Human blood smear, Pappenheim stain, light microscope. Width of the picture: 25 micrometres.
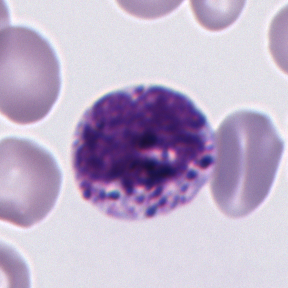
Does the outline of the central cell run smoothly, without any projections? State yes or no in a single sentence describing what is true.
Yes, the edge of this cell is smooth and even.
